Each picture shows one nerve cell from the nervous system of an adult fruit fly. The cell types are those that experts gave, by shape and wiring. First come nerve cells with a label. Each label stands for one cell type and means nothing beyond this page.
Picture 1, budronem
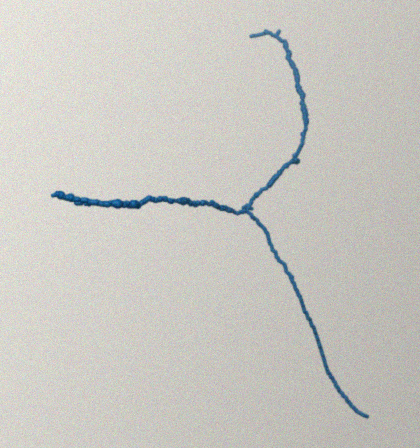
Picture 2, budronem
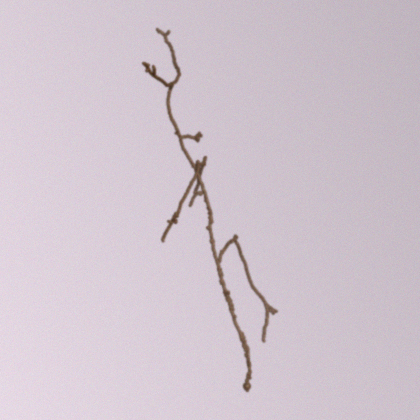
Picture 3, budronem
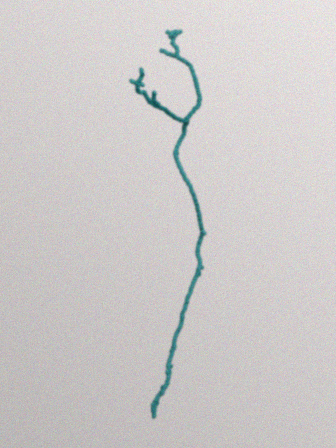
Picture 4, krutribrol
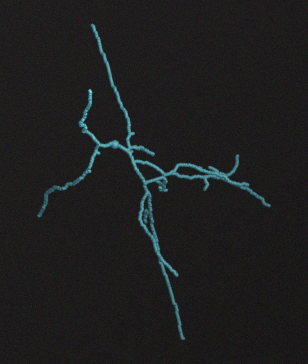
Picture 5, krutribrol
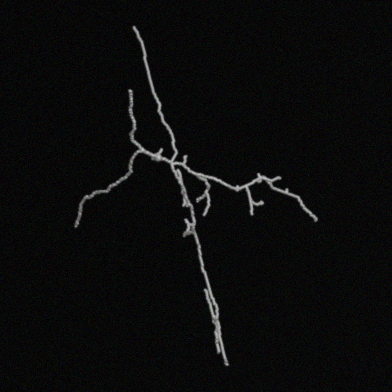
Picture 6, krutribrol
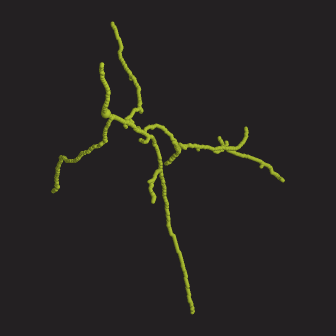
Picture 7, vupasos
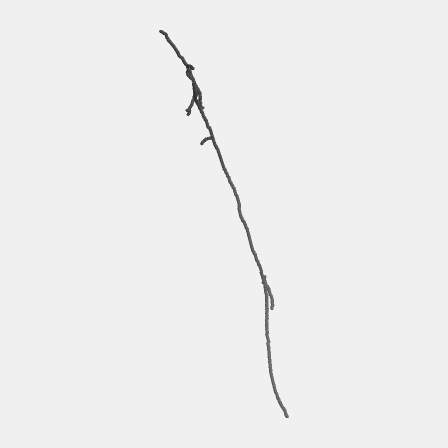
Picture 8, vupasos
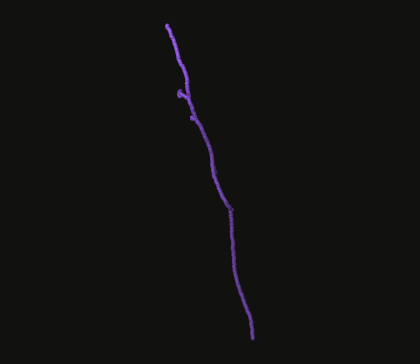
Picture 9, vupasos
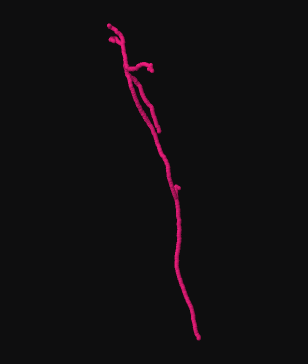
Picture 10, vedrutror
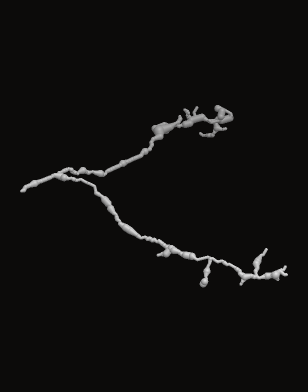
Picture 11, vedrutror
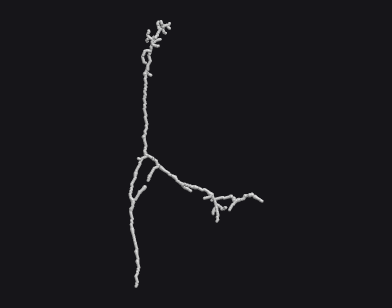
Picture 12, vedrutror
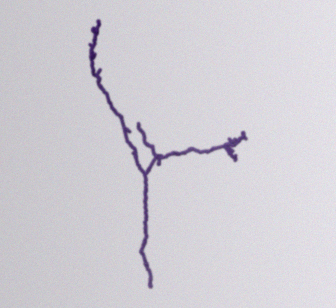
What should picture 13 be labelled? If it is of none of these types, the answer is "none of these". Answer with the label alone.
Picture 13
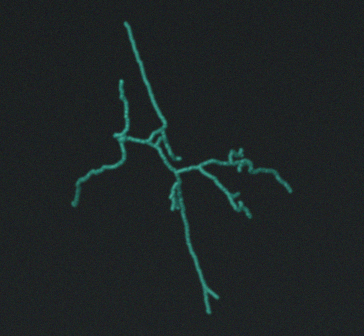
krutribrol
